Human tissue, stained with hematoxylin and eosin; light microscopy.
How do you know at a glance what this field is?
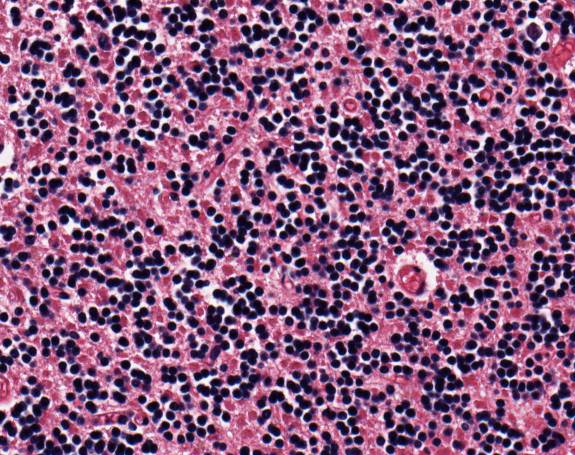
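This field mainly shows the granular layer of the cerebellum. A dense, fairly even sheet of small cells without separate compartments fills it, their round dark nuclei similar in size, with little visible cytoplasm. Pale pink, finely fibrillary material without coarse collagen bands lies between the nuclei.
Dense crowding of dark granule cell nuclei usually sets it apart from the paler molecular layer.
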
